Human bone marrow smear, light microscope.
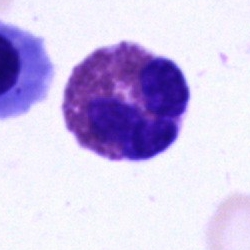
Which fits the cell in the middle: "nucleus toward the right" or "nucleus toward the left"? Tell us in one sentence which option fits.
The nucleus of this cell lies toward the right.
